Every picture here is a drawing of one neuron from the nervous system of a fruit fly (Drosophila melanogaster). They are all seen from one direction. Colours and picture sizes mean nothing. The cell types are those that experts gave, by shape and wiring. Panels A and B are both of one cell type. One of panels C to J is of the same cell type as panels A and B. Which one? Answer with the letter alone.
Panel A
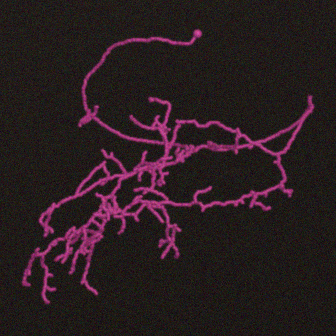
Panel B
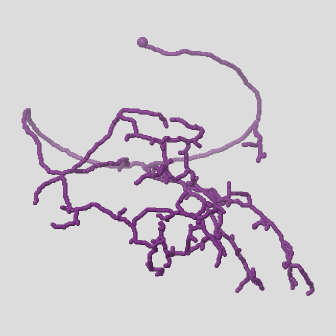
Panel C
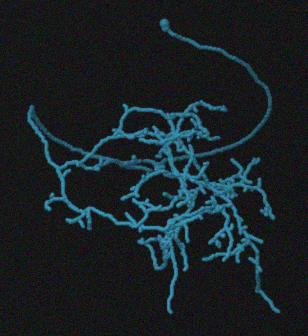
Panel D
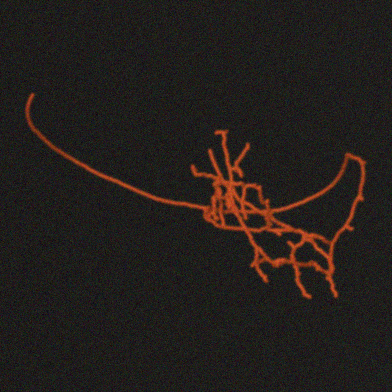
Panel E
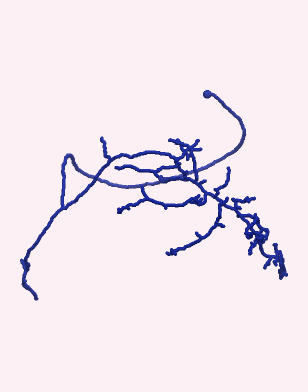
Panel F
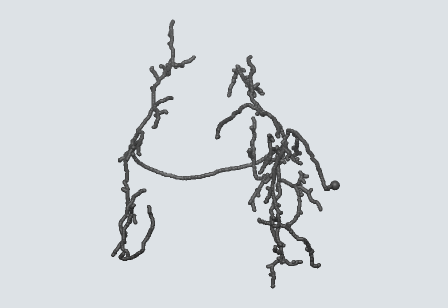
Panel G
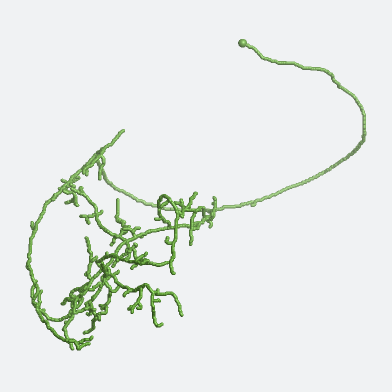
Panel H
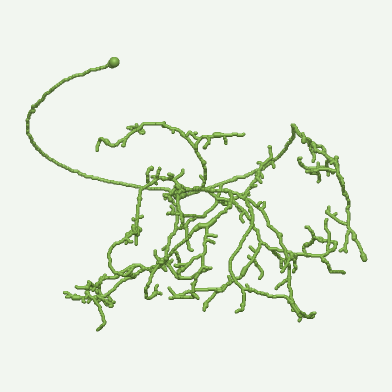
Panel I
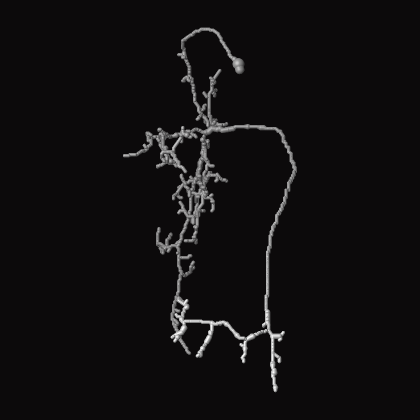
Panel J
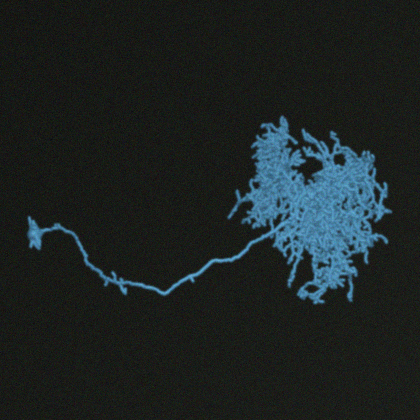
C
